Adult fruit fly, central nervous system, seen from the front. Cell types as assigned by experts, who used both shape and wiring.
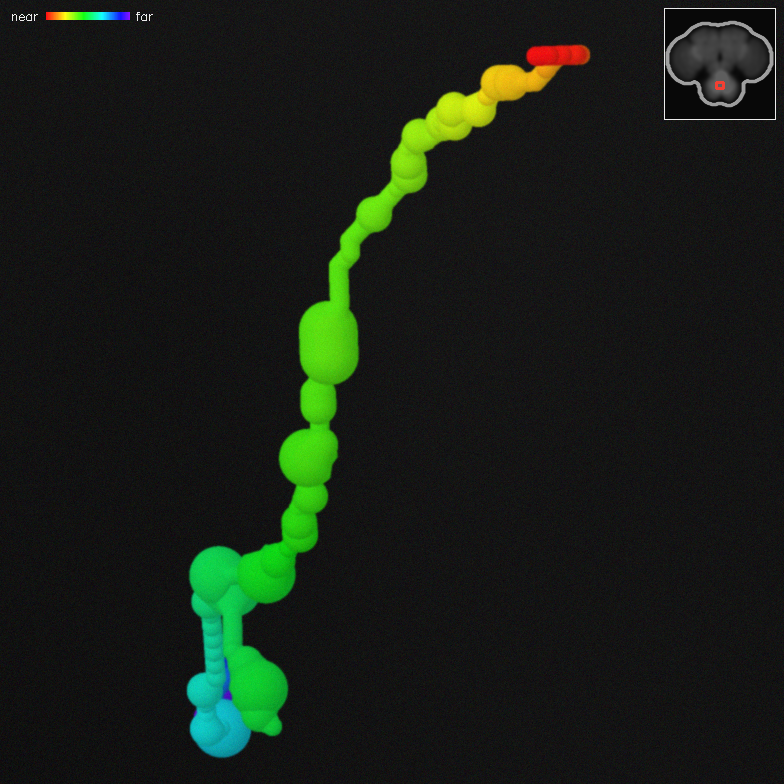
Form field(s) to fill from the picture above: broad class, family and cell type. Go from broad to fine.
sensory neuron entering the nerve cord; class mechanosensory tactile; SNta45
